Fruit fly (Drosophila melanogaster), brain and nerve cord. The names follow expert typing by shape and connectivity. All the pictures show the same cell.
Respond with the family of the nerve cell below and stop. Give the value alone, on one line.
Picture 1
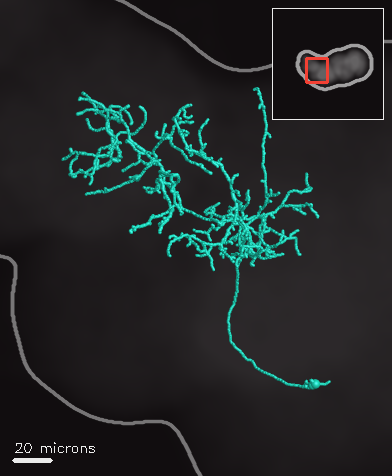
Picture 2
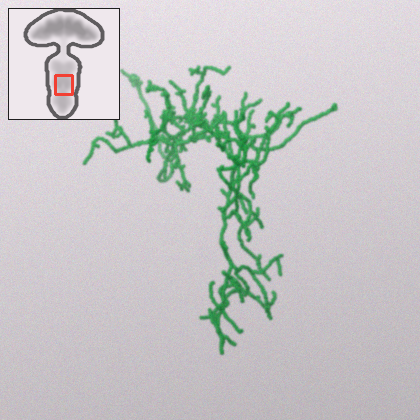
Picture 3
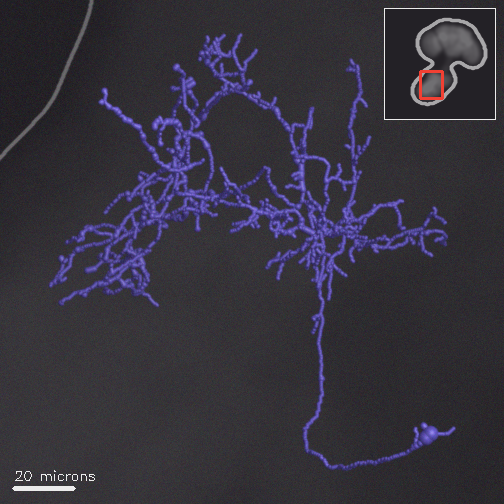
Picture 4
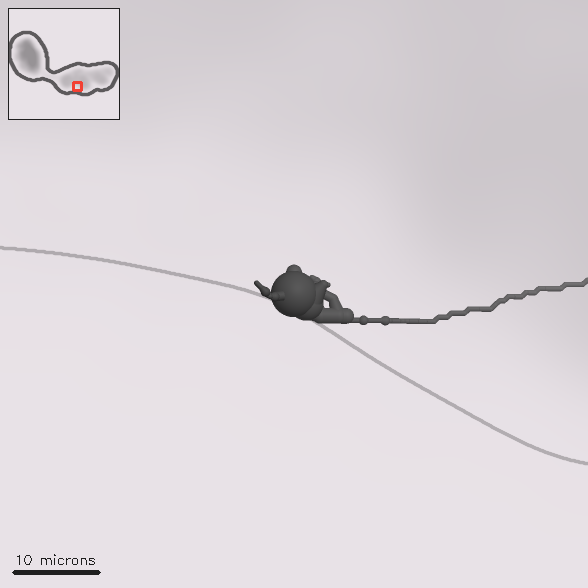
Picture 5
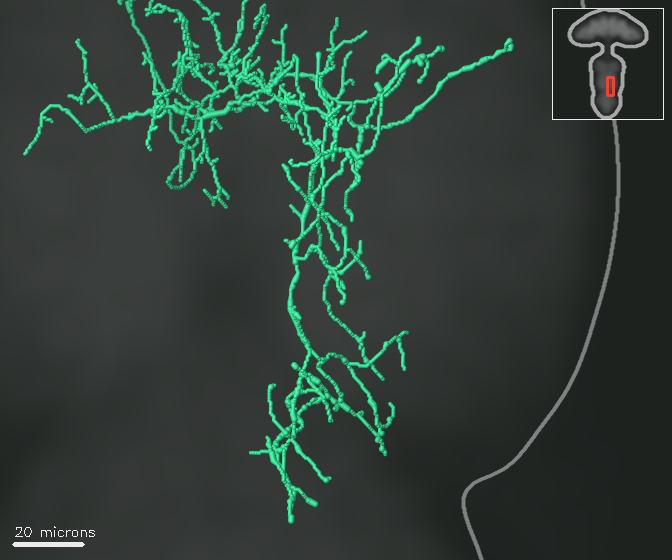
hemilineage 06B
